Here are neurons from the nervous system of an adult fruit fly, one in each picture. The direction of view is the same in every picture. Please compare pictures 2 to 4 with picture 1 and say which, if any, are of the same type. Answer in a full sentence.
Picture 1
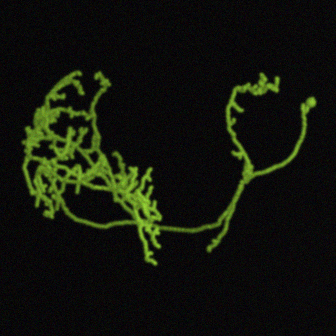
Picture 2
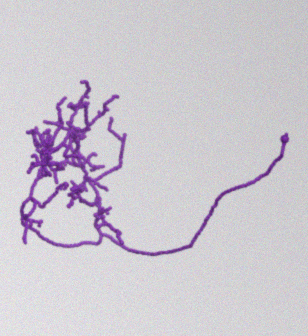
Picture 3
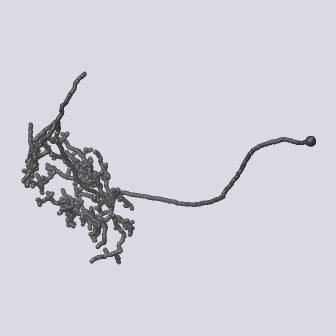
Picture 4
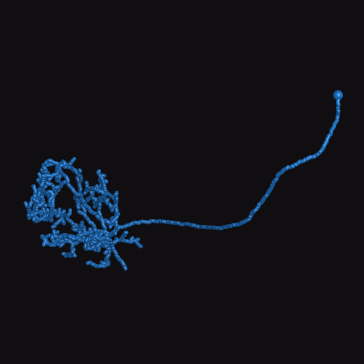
None of them is of the same cell type.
